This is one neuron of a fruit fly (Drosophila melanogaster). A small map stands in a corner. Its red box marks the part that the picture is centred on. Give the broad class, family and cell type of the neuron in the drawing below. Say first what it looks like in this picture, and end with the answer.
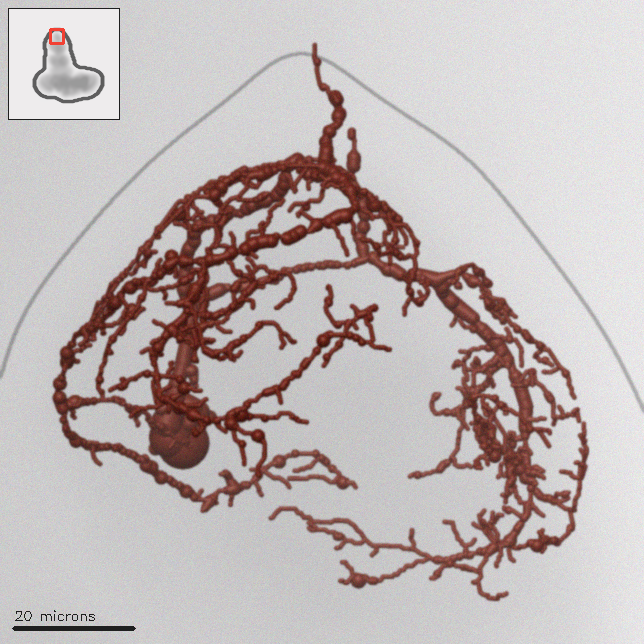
By the scale bar it is about 95 microns tall in this view. More than a hundred branch ends can be seen. This is an efferent neuron of the nerve cord. Its family is hemilineage 00B. It is of cell type EN00B020.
